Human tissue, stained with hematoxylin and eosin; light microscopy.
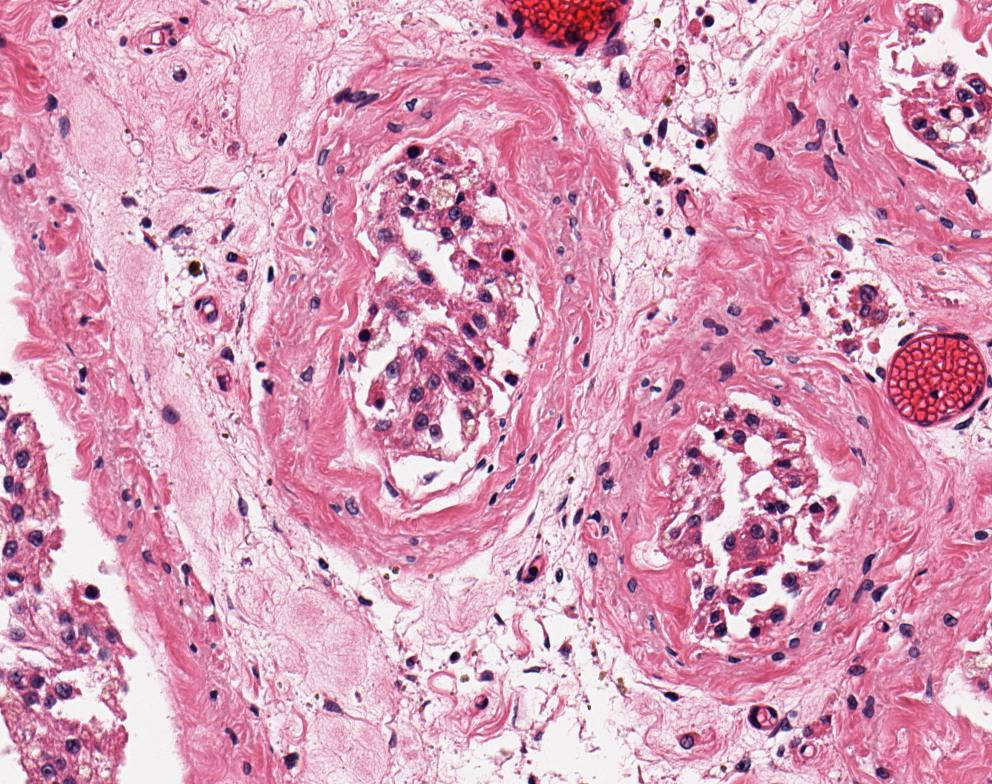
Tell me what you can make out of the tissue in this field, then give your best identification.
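Each large structure has a wall of wavy pink fibres running circumferentially round its lumen. Inside, loose clusters of cells with dark round nuclei sit off the wall across clear spaces. Two small round vessels full of red blood cells sit top centre and right edge. That's testis.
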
